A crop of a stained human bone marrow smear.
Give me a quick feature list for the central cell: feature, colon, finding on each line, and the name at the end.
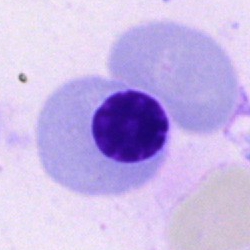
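Nucleus: off-centre, toward the right side of the cell.
Cytoplasm: a generous pale blue-grey rim around the nucleus, widest on the left.
Granules: none in the cytoplasm.
Vacuoles: none in the cytoplasm.
Name: erythroblast.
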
